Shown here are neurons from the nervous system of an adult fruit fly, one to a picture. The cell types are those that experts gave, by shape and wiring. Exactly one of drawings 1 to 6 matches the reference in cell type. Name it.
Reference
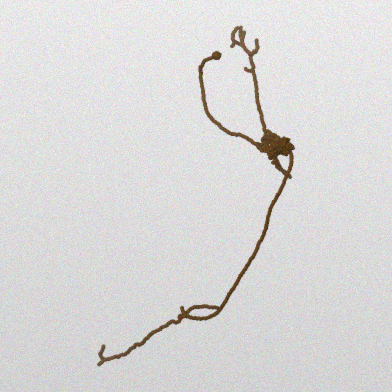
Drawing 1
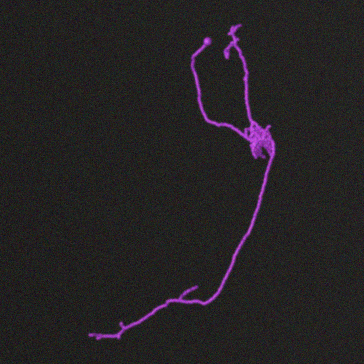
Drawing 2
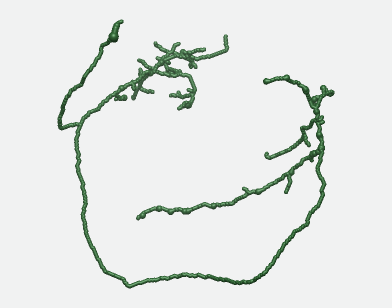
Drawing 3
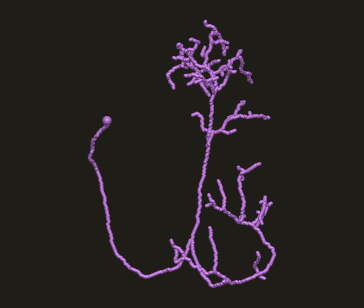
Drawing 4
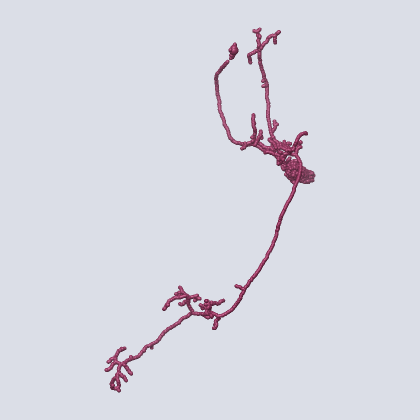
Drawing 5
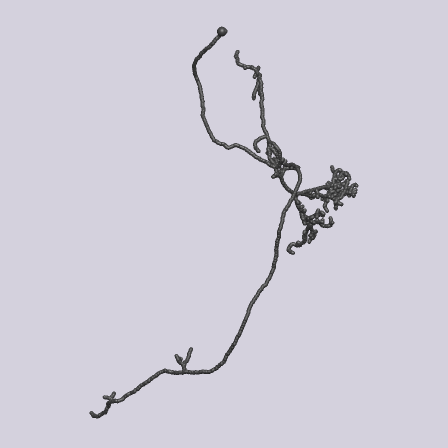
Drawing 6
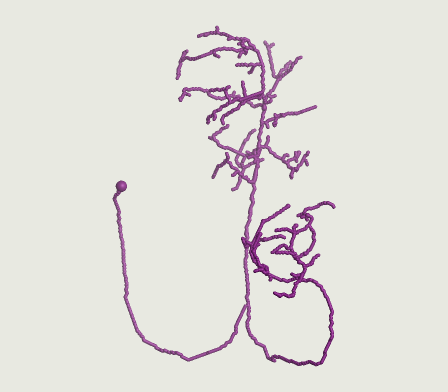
Drawing 1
